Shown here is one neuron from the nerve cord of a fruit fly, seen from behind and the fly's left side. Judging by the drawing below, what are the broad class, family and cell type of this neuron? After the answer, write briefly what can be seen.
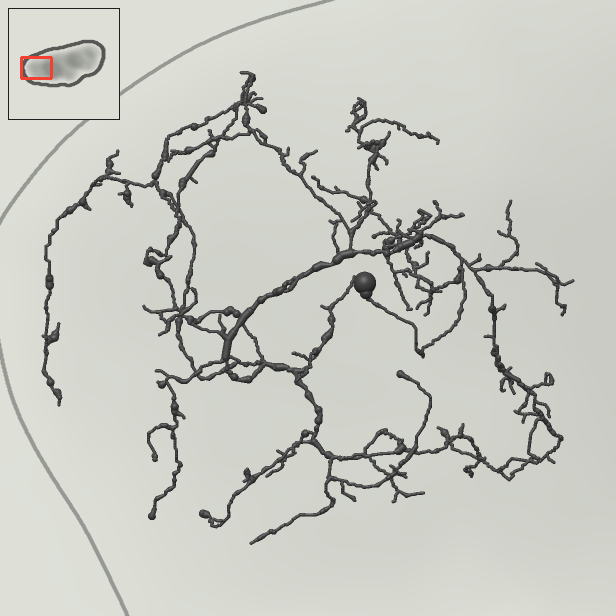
This is a nerve-cord intrinsic neuron. The family is hemilineage 03A. It is of cell type IN03A085. The picture shows dozens of branch ends. As drawn here it is about as wide as it is tall.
